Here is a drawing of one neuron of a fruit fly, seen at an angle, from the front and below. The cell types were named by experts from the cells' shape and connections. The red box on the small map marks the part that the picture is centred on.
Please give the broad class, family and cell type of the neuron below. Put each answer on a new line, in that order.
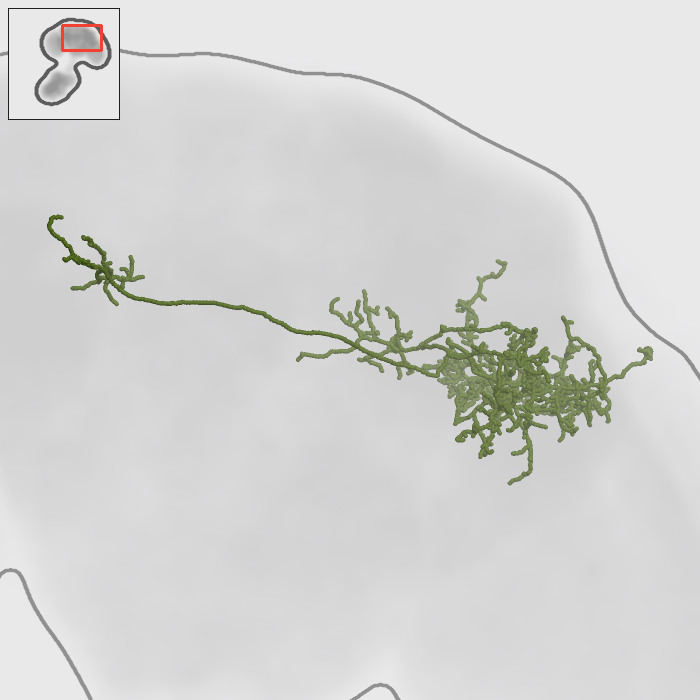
central-brain intrinsic neuron
hemilineage VLPl2_medial
AVLP158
